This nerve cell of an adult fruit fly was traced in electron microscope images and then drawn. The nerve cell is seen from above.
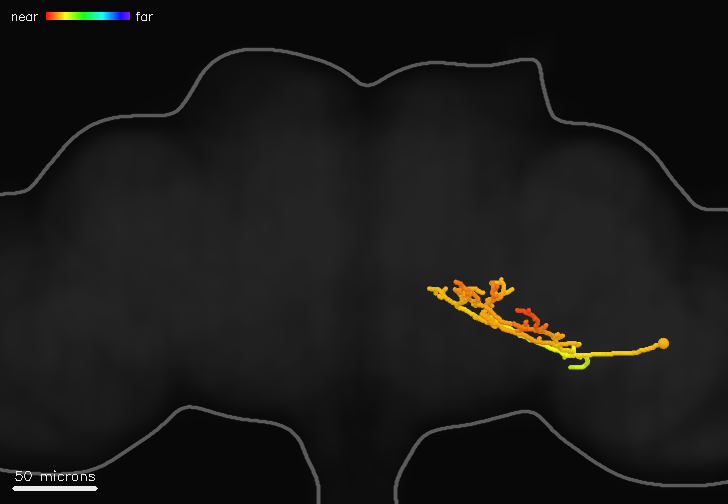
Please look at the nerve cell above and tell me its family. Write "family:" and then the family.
family: hemilineage LHp2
